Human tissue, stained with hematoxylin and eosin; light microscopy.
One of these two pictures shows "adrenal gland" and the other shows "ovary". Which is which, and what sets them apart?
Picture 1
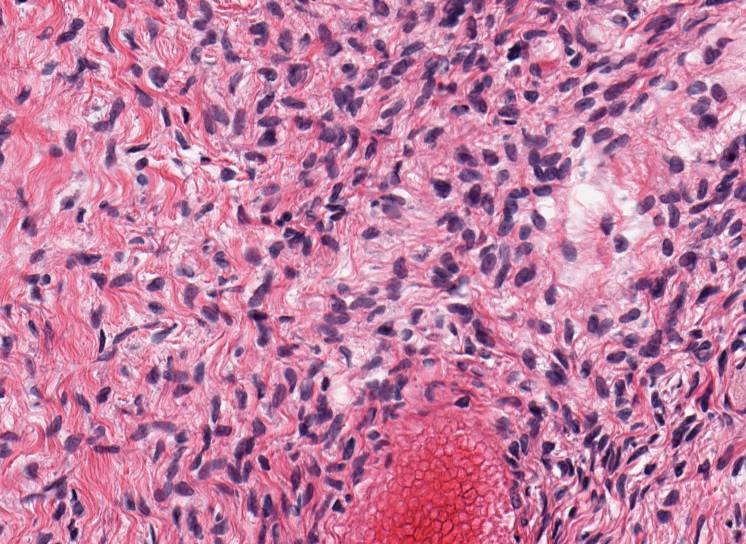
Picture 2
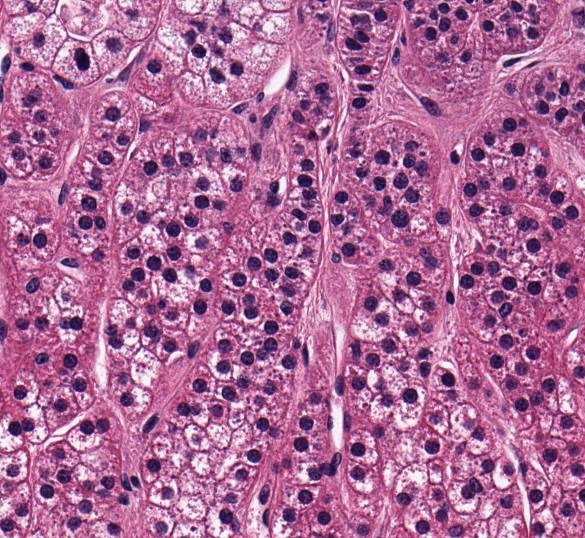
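The tissue in picture 1 is ovary, and that in picture 2 is adrenal gland. In picture 1 most nuclei are oval to elongated and darkly stained, with little visible cytoplasm, and wavy pink collagen fibres run between the cells, most prominently on the left. In picture 2, by contrast, most cells have pale, finely vacuolated, foamy cytoplasm, each typically with a single small, round, dark nucleus near the centre. These cells lie in cords separated by thin, delicate septa with flattened, elongated nuclei, and narrow slit-like vascular spaces, some seen as small empty white clefts, lie within the septa.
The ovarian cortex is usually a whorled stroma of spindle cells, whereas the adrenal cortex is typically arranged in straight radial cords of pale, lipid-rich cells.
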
